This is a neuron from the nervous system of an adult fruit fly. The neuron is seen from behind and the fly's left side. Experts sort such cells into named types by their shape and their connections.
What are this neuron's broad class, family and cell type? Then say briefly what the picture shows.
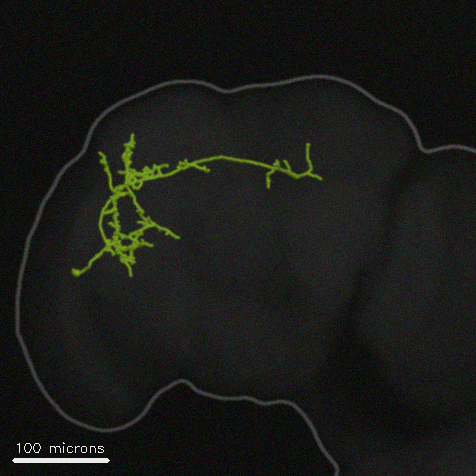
It is a central-brain intrinsic neuron. The family is hemilineage VLPl&p2_lateral. The cell type is AVLP745m. The cell body can be seen on the left of the picture. By the scale bar it is about 250 microns wide in this view.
